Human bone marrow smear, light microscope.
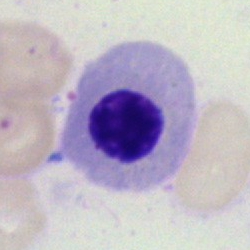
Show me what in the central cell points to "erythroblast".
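In this erythroblast, the nucleus sits near the middle of the cell, with cytoplasm on every side.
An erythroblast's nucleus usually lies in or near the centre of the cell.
The chromatin is dense and dark purple, gathered into coarse clumps.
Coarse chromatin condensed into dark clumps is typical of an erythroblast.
The cytoplasm is abundant and pale lavender-blue, forming a wide rim around the nucleus.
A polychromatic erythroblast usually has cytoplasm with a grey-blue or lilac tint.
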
